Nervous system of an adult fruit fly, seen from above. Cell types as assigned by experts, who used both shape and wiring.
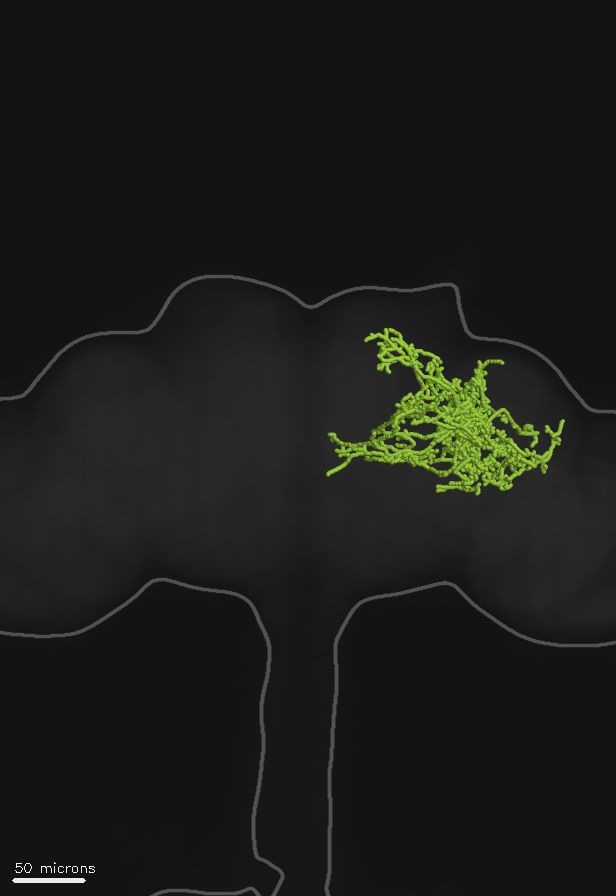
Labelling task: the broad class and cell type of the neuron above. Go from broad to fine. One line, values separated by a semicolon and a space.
central-brain intrinsic neuron; AVLP316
